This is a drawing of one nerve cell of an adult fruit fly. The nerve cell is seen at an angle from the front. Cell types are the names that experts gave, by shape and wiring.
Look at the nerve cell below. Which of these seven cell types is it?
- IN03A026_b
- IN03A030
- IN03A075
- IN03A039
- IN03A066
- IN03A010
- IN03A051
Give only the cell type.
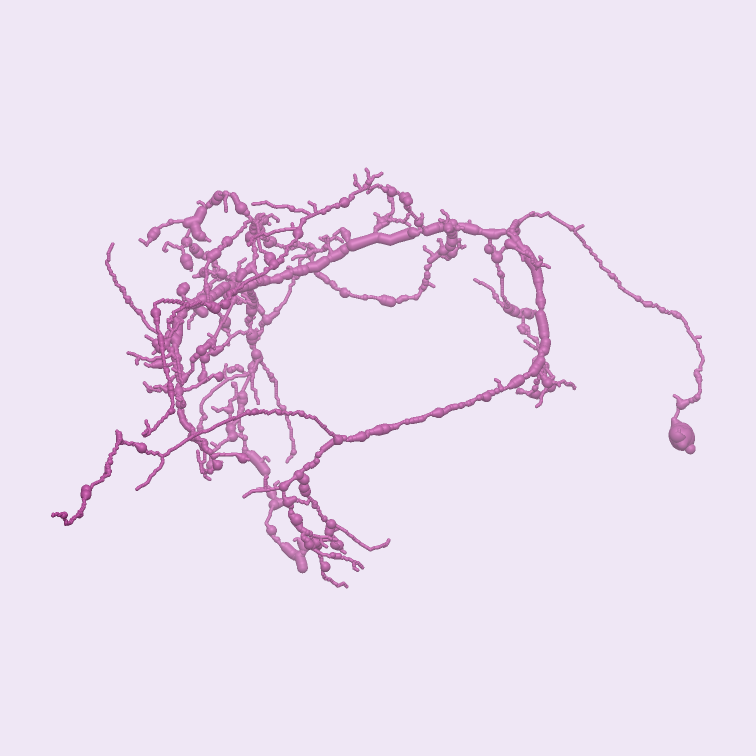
IN03A030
